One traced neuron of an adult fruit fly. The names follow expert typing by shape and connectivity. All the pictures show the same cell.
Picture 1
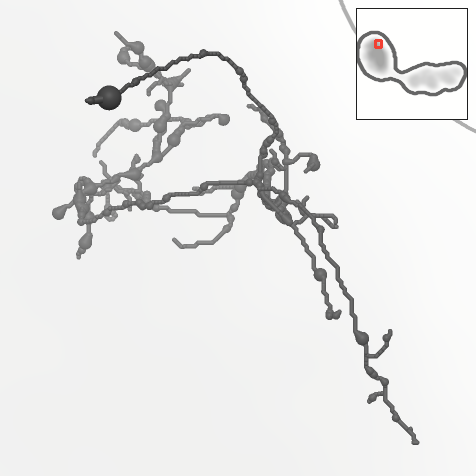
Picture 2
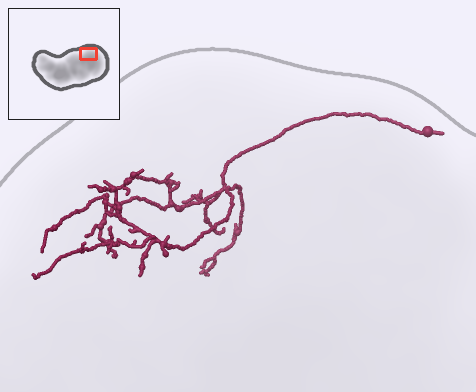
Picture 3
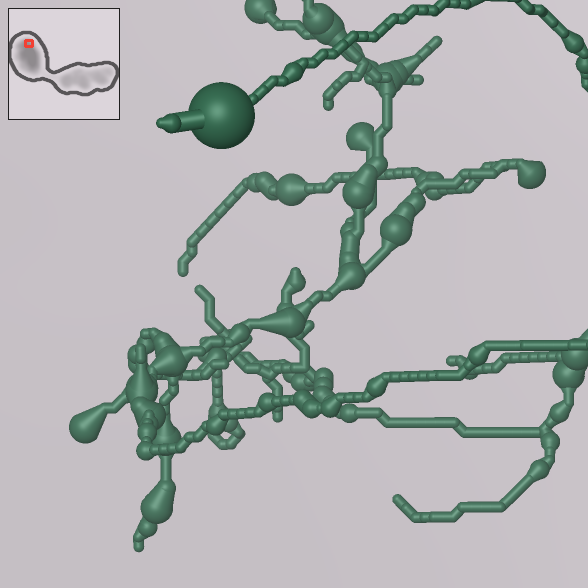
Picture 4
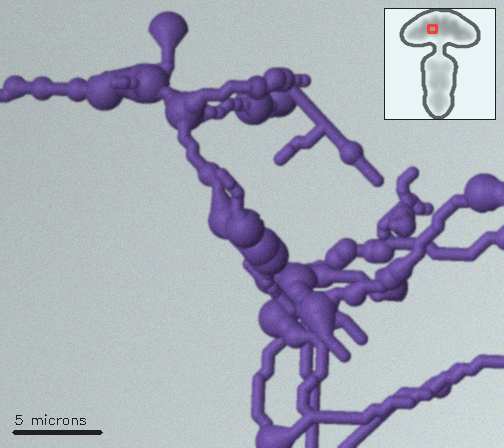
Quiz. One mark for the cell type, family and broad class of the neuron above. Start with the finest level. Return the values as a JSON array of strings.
["SLP266", "hemilineage SLPpl1", "central-brain intrinsic neuron"]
